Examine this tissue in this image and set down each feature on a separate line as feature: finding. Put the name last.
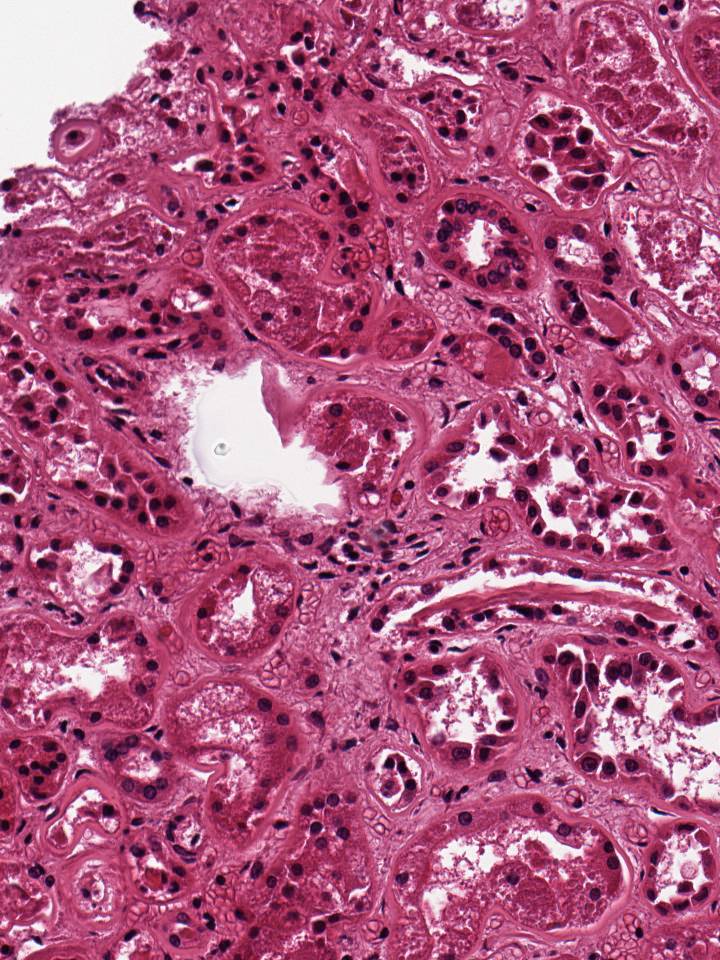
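Tubule lining: cuboidal cells with round dark nuclei
Cytoplasm: deeply eosinophilic and granular
Lumens: many hold pink granular debris and detached cells
Edge: ragged at the upper left corner, white background showing
Name: renal cortex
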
